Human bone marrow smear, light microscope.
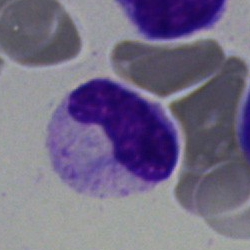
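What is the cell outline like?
Round and smooth.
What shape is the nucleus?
Kidney-shaped, with its indentation facing the lower left.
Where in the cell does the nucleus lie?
Toward the upper right.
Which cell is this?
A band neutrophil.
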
